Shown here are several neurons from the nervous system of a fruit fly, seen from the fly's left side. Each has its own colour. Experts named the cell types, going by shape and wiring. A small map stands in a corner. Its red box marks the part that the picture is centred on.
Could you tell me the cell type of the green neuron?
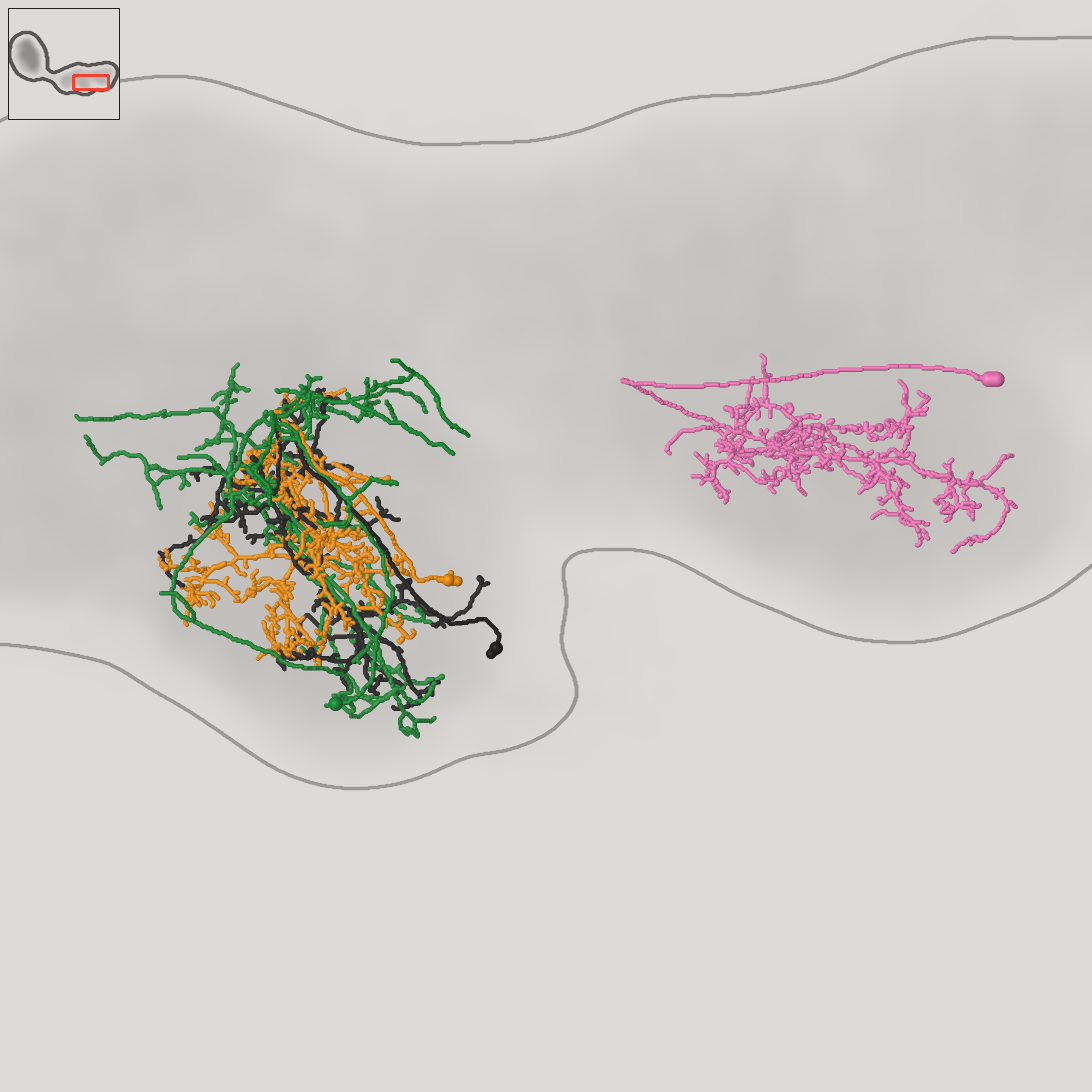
IN12B046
